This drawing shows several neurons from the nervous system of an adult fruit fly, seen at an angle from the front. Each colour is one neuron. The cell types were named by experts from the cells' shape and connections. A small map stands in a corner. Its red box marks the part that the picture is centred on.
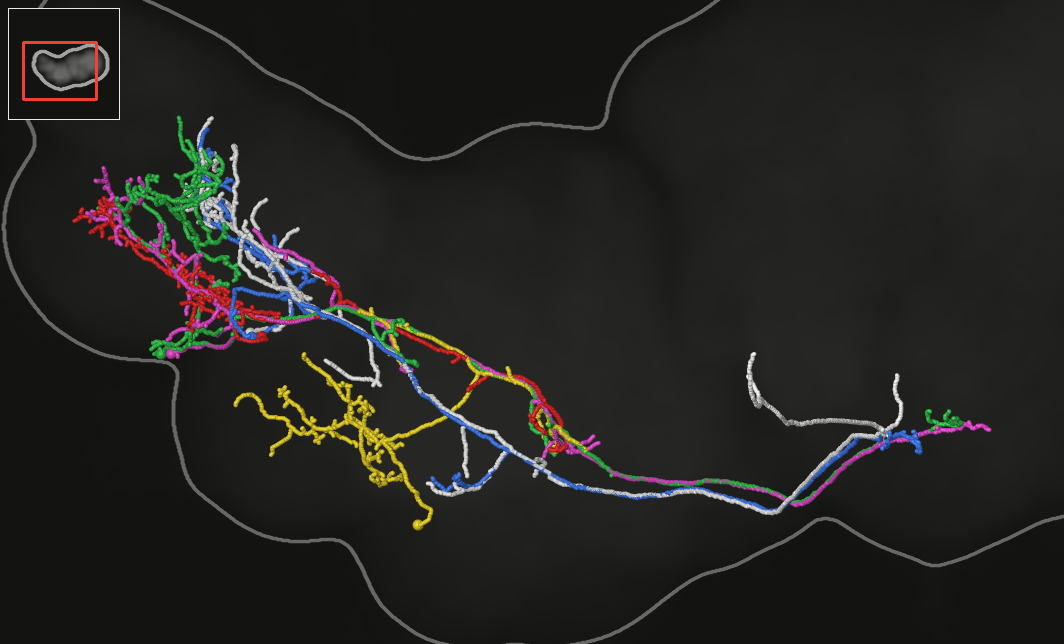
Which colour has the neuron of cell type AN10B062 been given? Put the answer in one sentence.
The colour is green.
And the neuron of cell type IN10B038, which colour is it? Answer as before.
The colour is yellow.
